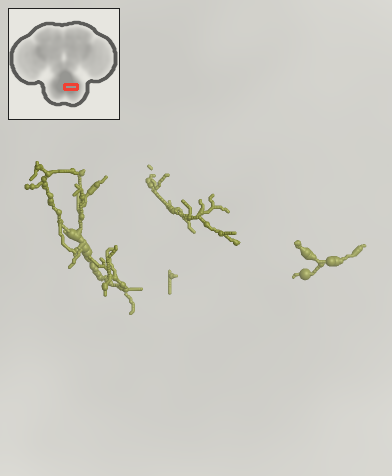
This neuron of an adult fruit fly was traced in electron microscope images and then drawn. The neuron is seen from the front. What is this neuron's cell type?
IN21A033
